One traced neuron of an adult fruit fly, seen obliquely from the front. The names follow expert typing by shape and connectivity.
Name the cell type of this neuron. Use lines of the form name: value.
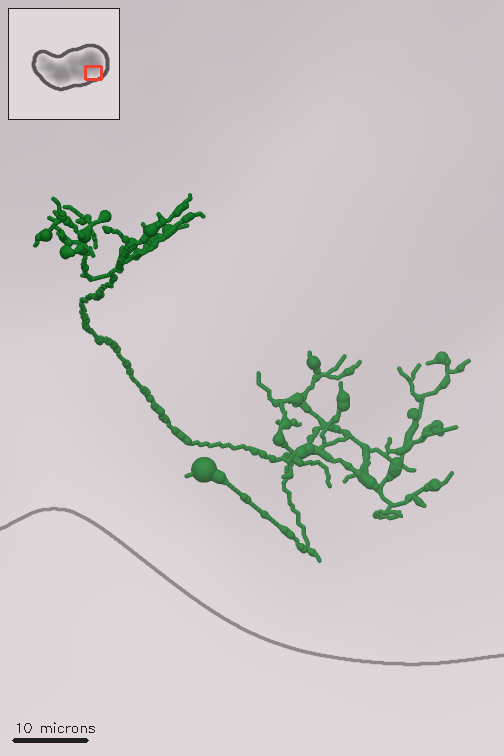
cell type: Tm37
